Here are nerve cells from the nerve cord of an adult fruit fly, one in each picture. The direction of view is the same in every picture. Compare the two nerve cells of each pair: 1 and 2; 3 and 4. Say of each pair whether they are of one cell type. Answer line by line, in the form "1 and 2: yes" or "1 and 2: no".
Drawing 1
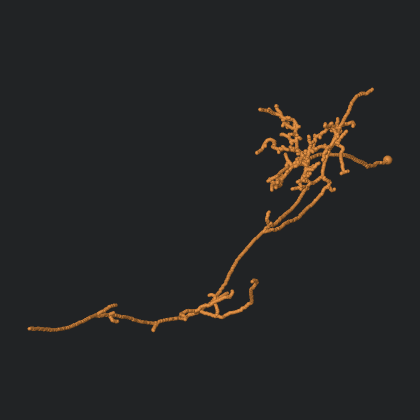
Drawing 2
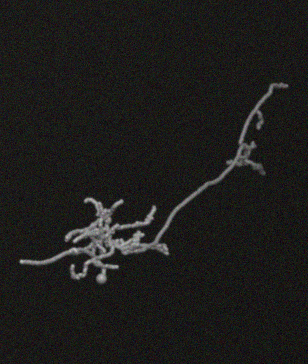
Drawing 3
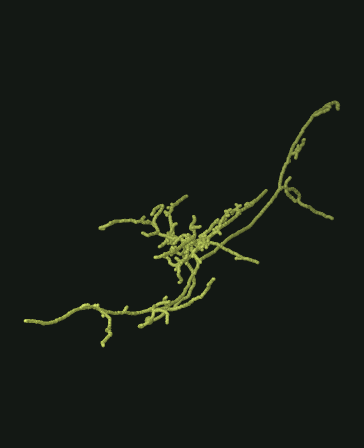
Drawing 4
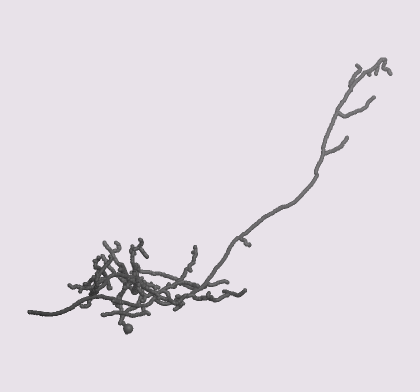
1 and 2: no
3 and 4: no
